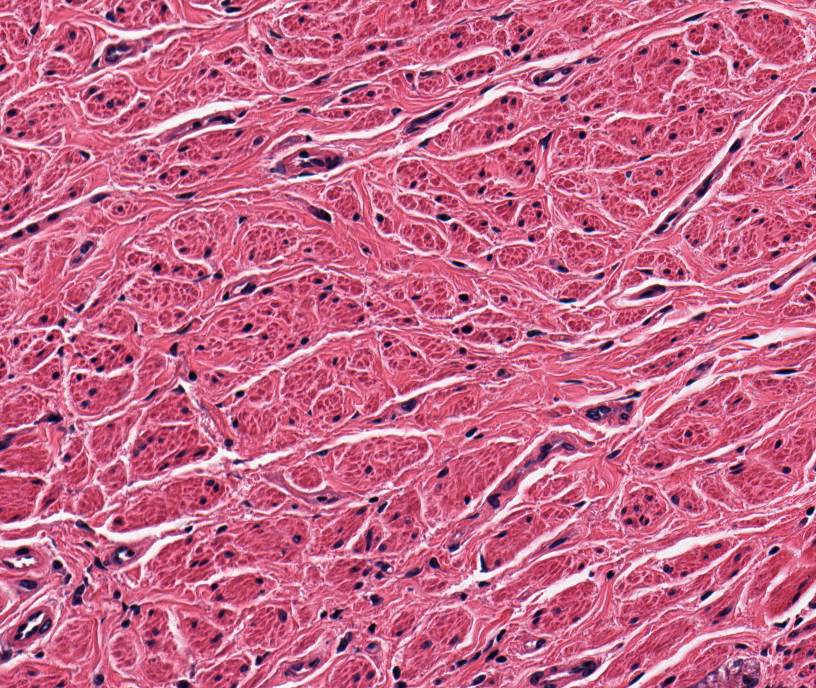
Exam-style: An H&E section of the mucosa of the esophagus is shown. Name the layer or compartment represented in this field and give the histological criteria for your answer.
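I'd say smooth muscle: interlacing bundles fill the whole field. Many bundles are cut across, as clusters of profiles with small central nuclei.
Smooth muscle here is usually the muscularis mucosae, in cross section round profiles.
The cytoplasm stains bright pink, and I see no cross-striations.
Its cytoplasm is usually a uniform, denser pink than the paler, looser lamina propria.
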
